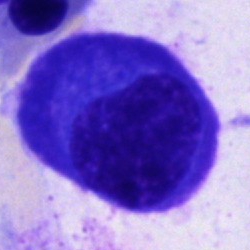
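Plasma cell, centre of a stained human bone marrow smear. Abundant deep blue cytoplasm forms its widest rim to the left of the nucleus, with no visible granules. At top left lies part of a separate dark-staining cell.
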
